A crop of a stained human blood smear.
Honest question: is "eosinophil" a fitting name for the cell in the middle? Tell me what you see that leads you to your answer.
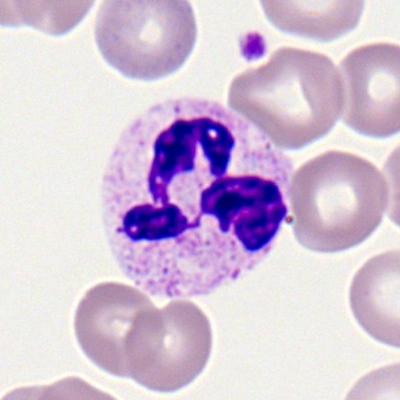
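Eosinophil is not the name that fits; this is a segmented neutrophil. Point one: the nucleus has three lobes, within the three to five usual for a segmented neutrophil and more than the two usual for an eosinophil. Point two: the granules are fine and lilac, as in a segmented neutrophil, not large and orange-red as in an eosinophil. Point three: the dark purple, densely clumped chromatin would suit either cell. Remaining: thin strands join the lobes, the cytoplasm is plentiful and pale pinkish-lilac, and the outline is roughly round and smooth.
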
